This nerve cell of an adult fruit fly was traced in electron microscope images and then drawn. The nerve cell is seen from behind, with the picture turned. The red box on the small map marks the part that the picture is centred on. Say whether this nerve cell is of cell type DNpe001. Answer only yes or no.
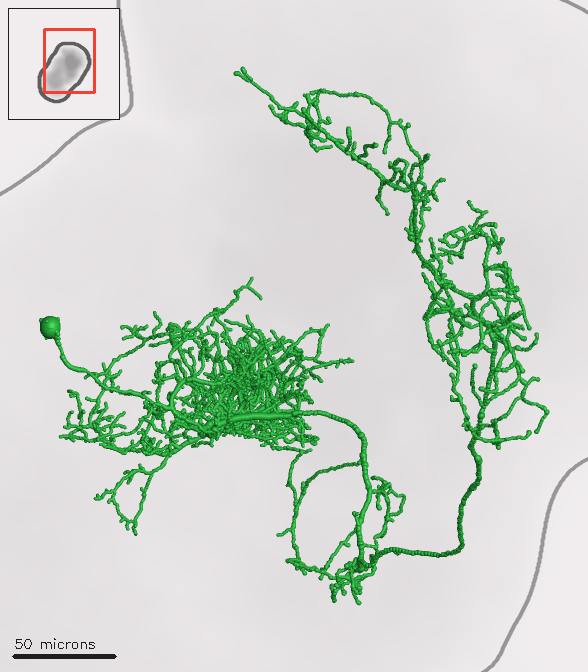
no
